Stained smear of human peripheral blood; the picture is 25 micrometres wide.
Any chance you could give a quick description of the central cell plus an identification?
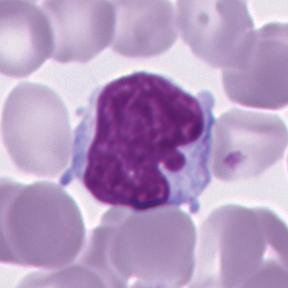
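Nucleus: deep notch on the lower right side. Cytoplasm pale blue, no visible granules. Cell edge with several small blunt projections. Cell: typical lymphocyte.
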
